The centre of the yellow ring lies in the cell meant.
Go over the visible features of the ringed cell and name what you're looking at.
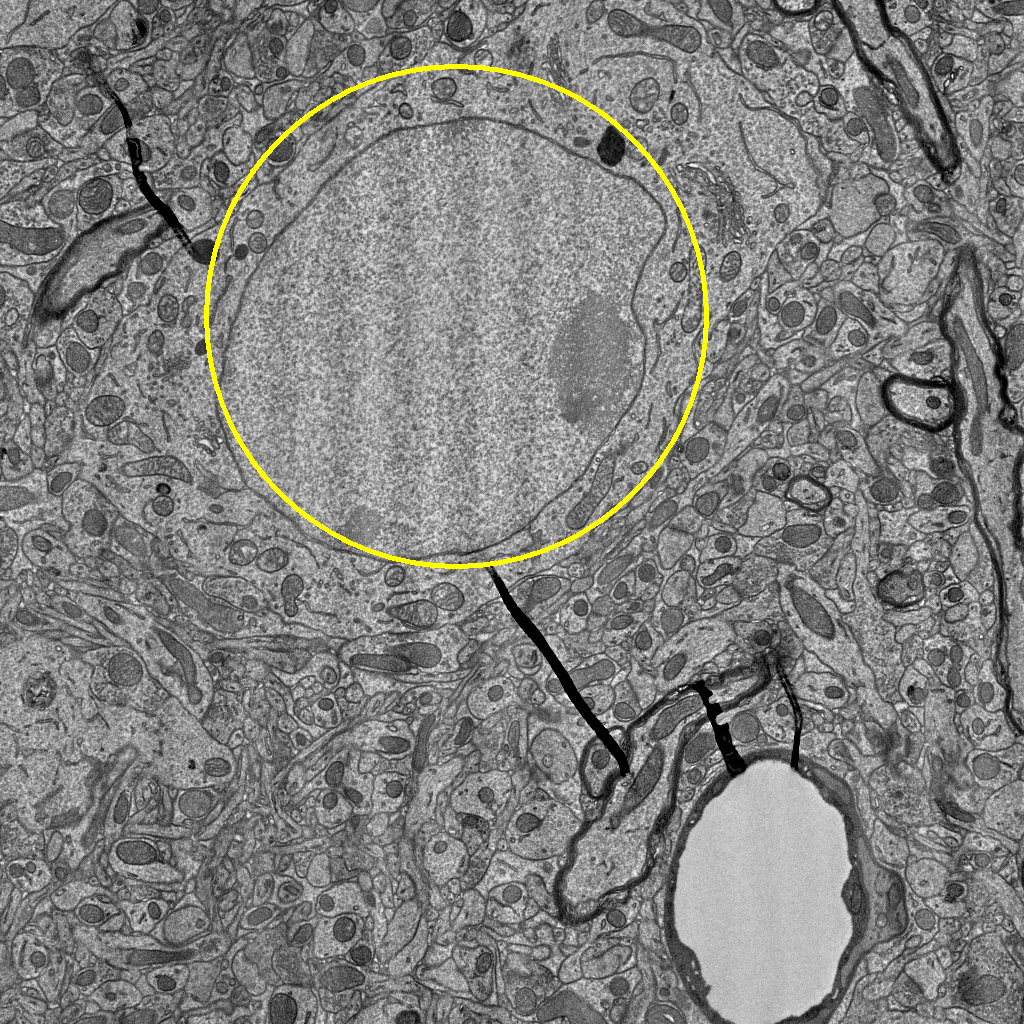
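The ringed cell has a round nucleus lying wholly within the picture, bounded by a smooth envelope free of deep infoldings. Its chromatin is pale and finely dispersed, with no thick dark clumps along the envelope. In the right half of the nucleus lies a large, ill-defined patch of darker grey. The cell is an excitatory neuron.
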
